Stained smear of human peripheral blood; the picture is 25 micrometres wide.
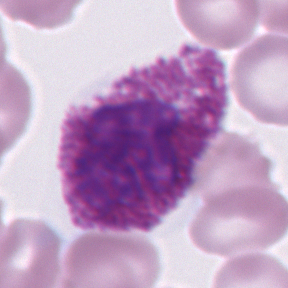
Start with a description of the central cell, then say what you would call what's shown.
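Granules make up the edge of this one, which is why its outline looks bumpy. They sit on top of the nucleus as well as around it. Toward the upper right end they're more loosely spaced. You can barely find any cytoplasm free of granules. It's an eosinophil.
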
